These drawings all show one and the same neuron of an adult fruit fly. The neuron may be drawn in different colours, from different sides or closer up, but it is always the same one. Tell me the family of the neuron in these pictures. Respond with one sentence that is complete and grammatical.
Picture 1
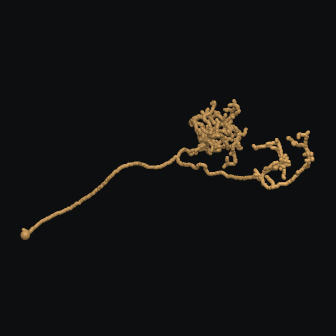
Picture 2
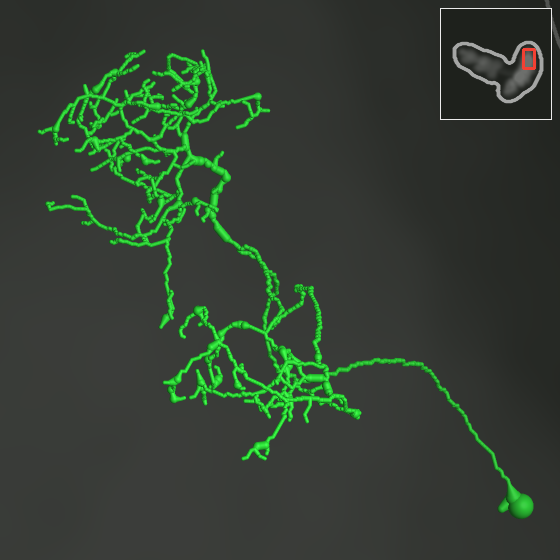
Family hemilineage LHa2 is assigned to this neuron.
